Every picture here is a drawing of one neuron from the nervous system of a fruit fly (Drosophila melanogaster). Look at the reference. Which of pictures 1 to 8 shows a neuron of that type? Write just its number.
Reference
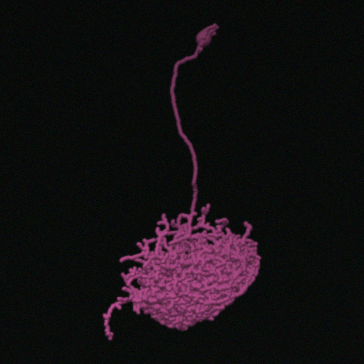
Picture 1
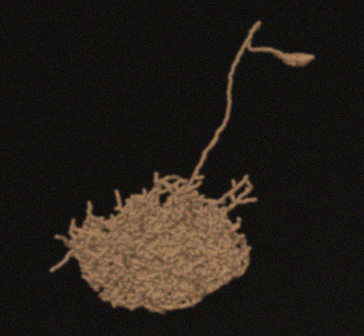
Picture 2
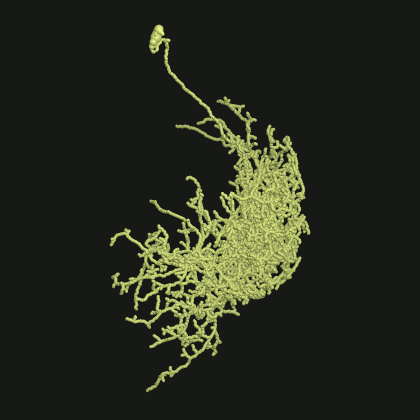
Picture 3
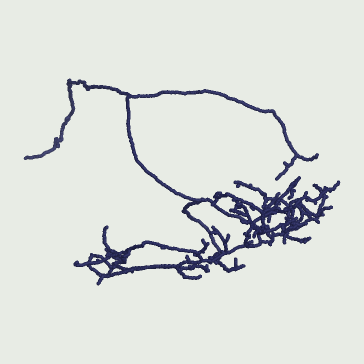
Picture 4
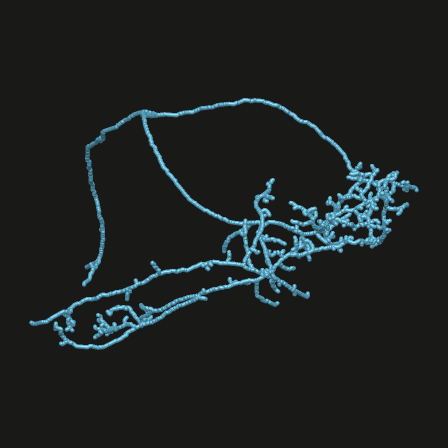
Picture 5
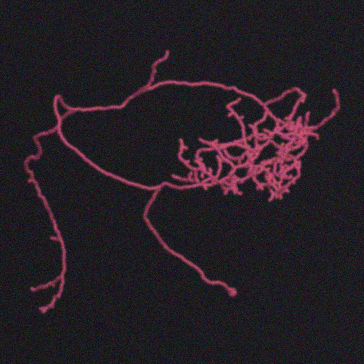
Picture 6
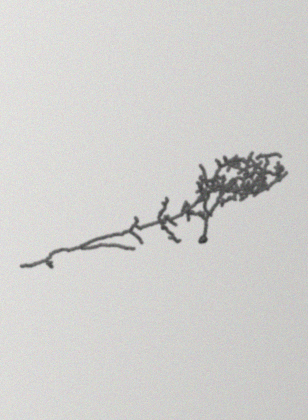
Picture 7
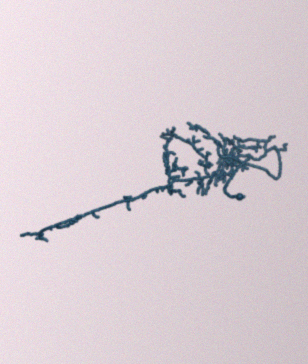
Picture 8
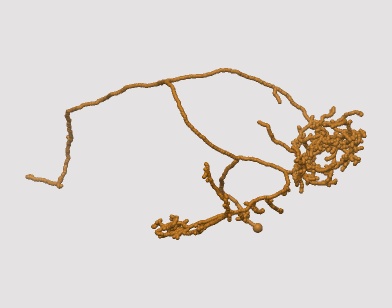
1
